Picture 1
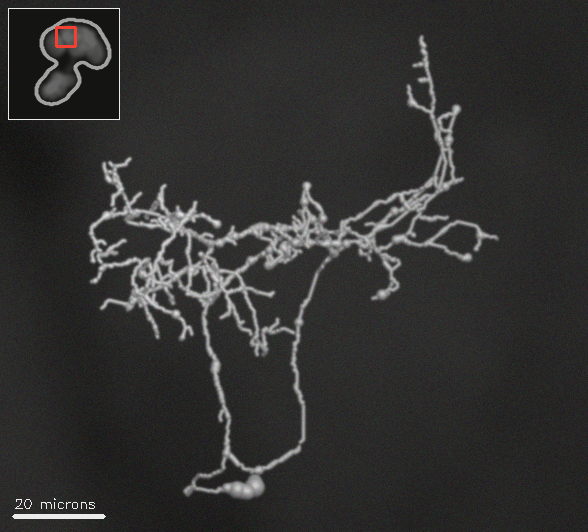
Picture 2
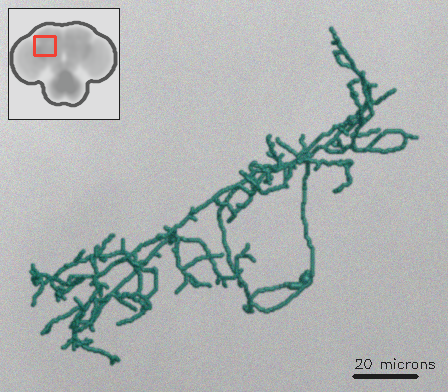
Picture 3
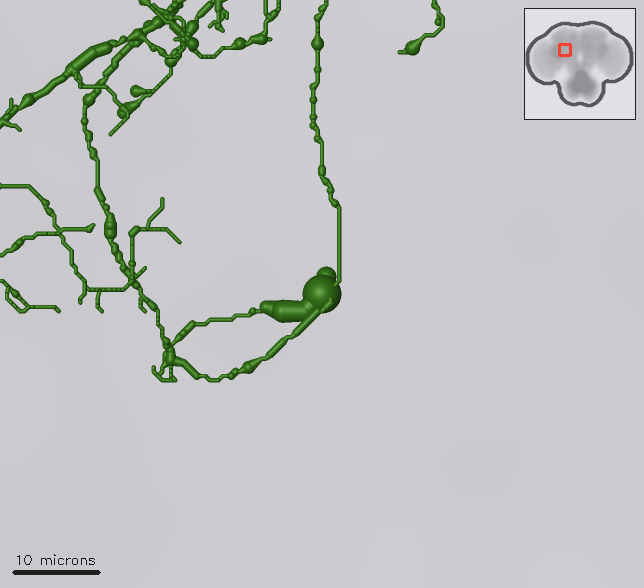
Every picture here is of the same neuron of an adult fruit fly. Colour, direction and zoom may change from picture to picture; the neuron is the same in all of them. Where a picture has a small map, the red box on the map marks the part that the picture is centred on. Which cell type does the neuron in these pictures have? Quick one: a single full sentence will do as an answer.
The neuron is categorized under cell type PLP182.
